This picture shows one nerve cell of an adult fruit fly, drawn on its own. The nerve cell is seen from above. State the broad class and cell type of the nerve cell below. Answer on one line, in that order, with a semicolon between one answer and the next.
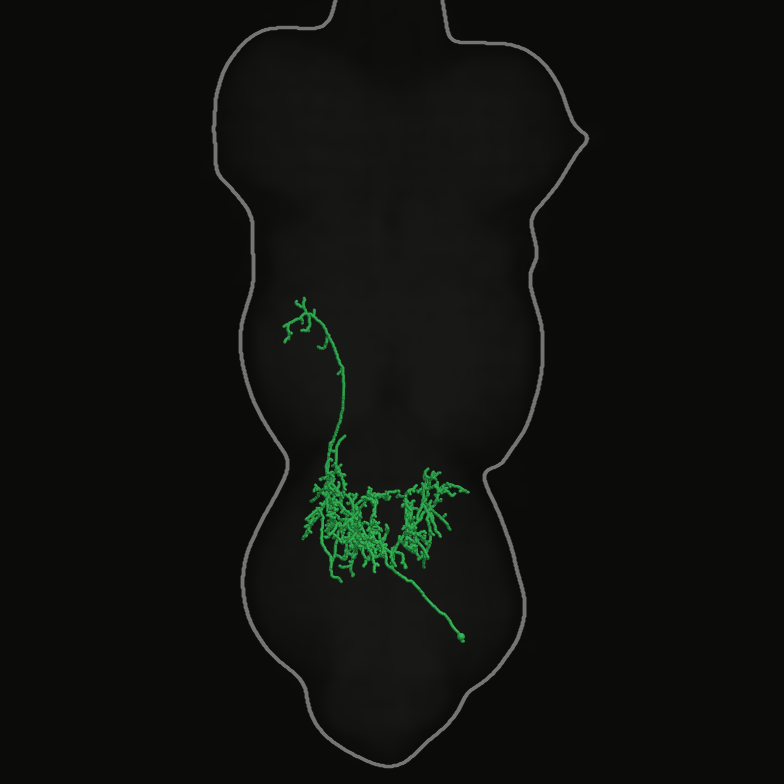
nerve-cord intrinsic neuron; INXXX270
